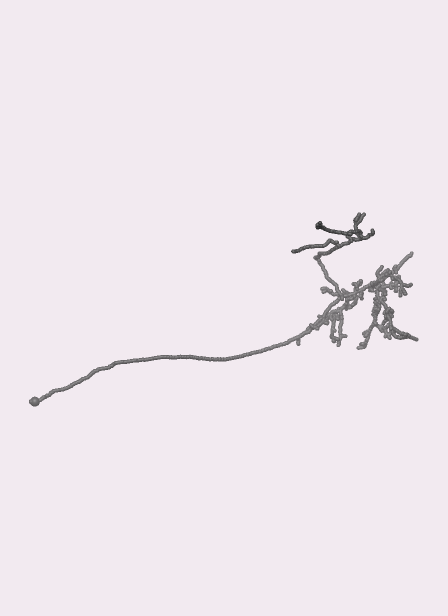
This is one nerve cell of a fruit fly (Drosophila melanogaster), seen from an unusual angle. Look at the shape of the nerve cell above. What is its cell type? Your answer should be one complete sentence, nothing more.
So far as cell type goes, this neuron is IN06A078.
